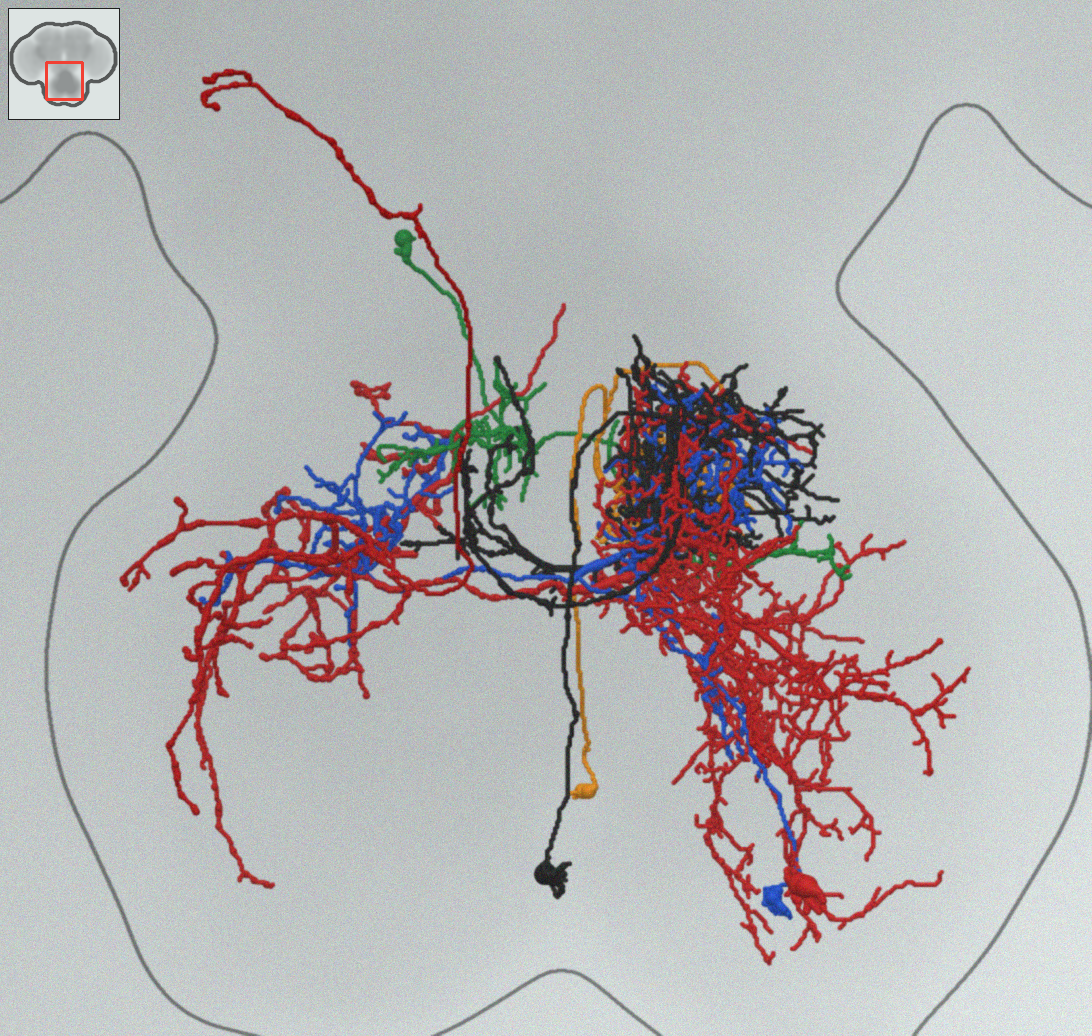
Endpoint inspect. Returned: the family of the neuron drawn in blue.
hemilineage 07B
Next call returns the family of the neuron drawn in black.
hemilineage 02A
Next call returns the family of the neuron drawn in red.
hemilineage 07B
